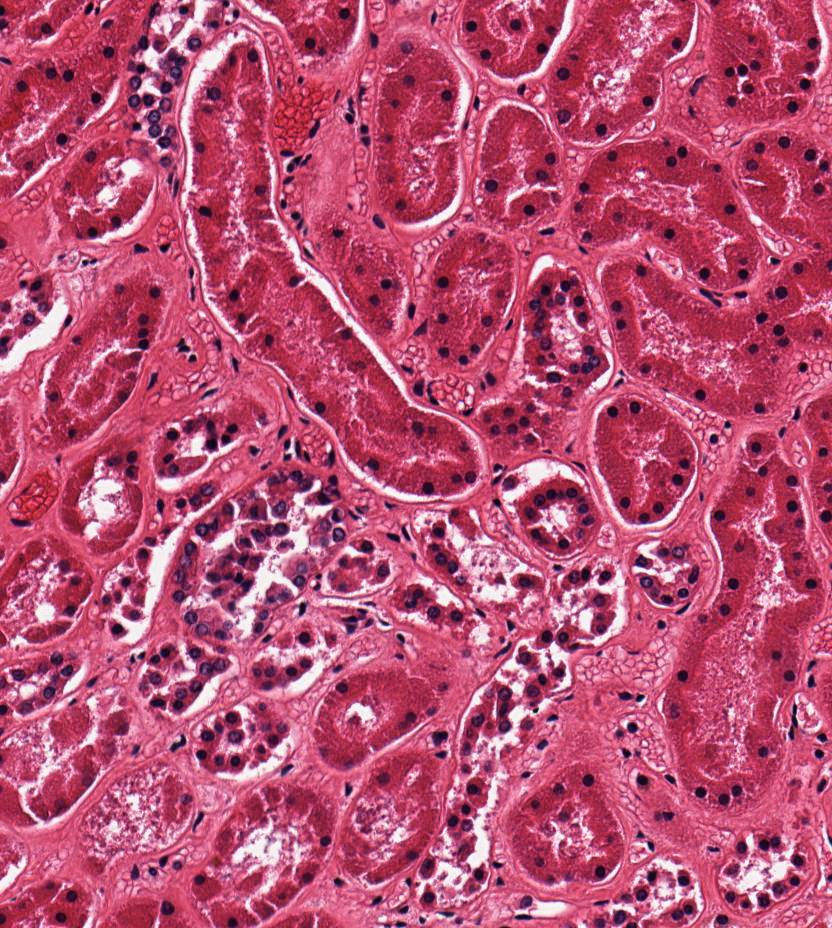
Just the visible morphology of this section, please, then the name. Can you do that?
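Closely packed tubules occupy the entire field, cut in round, oval and elongated profiles, with only thin strips of stroma between them. Most are lined by cells with abundant, deeply eosinophilic, granular cytoplasm and small, round, dark nuclei in a single row toward the base of the epithelium. No glomeruli are present in this field. The section is renal cortex.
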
